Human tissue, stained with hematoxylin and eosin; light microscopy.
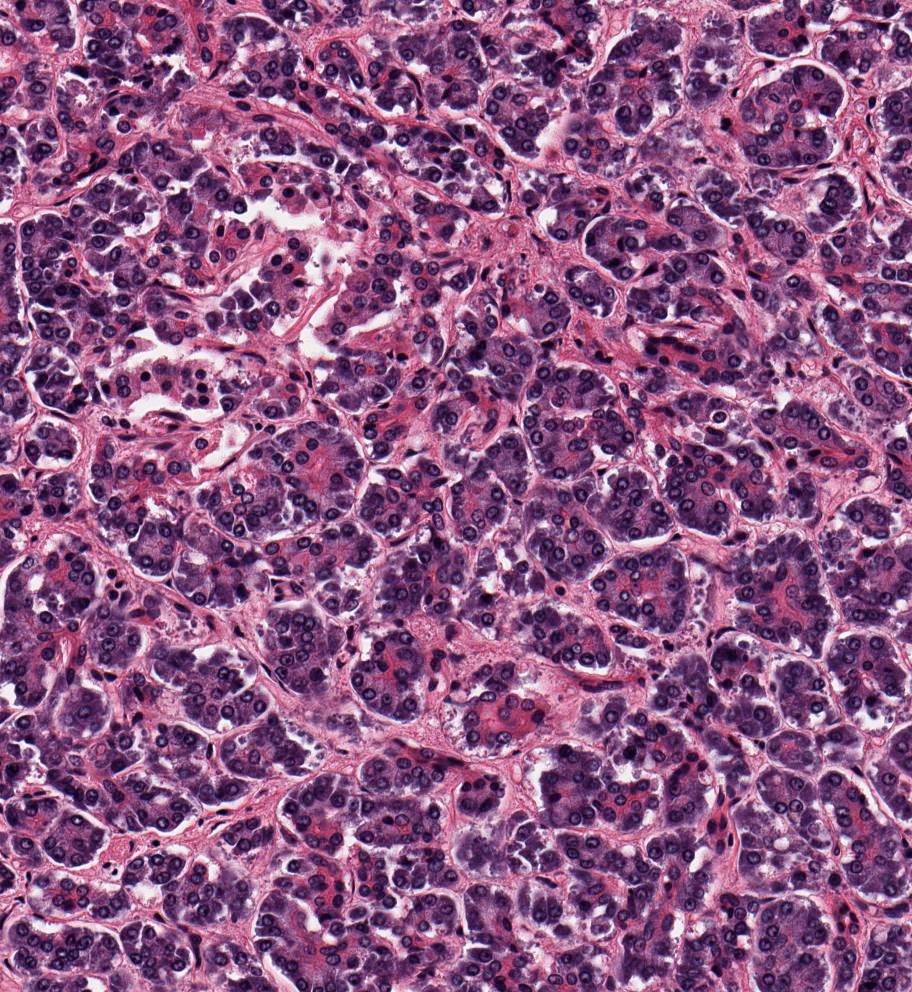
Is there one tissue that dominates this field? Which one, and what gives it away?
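The field mainly shows exocrine pancreas. Tightly packed epithelial cells forming small rounded nests and acini throughout the field are the deciding feature.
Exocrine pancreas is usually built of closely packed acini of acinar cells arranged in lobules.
Thin fibrous septa separate the nests and acini, and the cells hold a moderate amount of granular, purple-pink cytoplasm. The stroma is scant, made of delicate pink collagen strands with few spindle cells, and no fat cells are present anywhere.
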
